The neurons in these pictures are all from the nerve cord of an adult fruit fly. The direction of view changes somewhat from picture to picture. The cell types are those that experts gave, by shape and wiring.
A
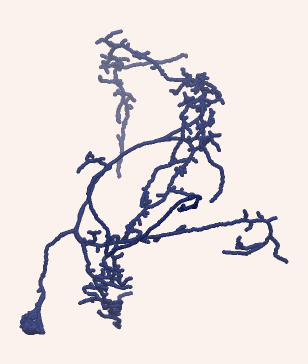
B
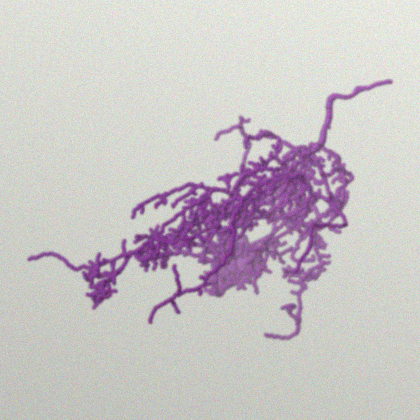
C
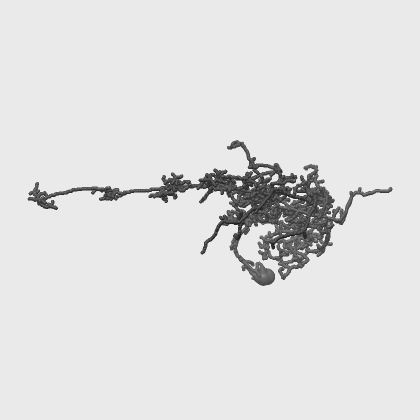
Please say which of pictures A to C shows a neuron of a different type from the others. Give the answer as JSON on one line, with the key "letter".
{"letter": "A"}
